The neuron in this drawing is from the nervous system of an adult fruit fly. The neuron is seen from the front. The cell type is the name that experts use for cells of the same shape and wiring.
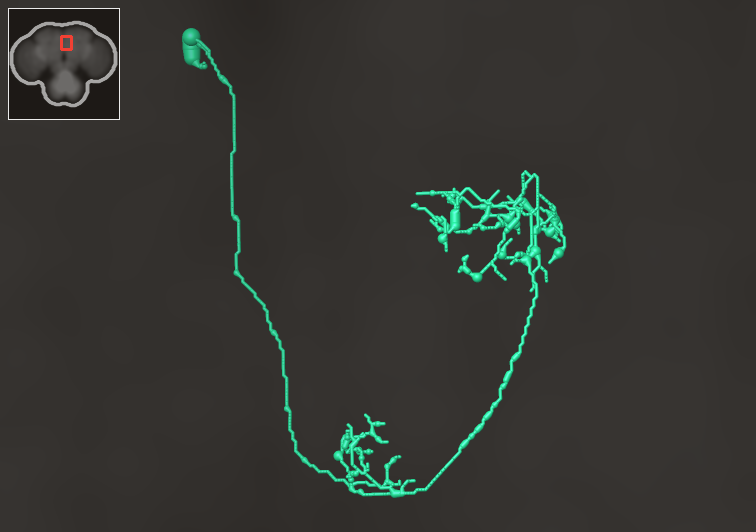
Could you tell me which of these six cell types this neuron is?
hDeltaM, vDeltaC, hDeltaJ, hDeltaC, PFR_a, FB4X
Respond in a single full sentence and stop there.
The cell type vDeltaC is the type of this neuron.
